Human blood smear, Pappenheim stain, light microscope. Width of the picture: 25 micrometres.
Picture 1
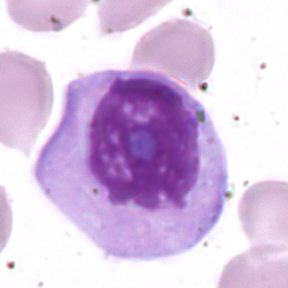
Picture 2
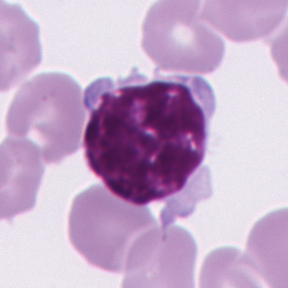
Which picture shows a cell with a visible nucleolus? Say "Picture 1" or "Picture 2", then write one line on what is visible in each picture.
Picture 1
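What picture 1 shows: One pale bluish round nucleolus lies near the centre of the nucleus.
What picture 2 shows: No nucleolus can be seen in the nucleus.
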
